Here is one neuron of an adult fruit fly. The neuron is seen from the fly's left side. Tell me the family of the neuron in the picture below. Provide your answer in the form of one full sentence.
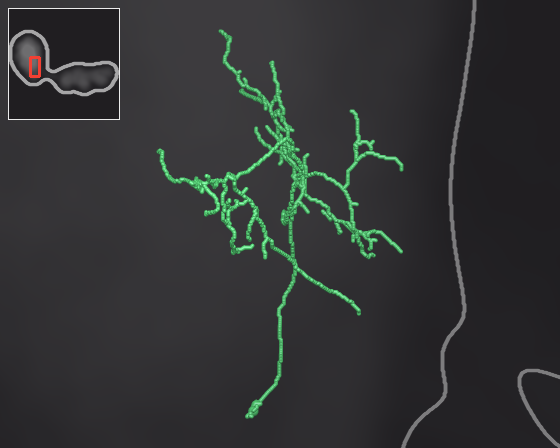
The family classification of the neuron is hemilineage LB3.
